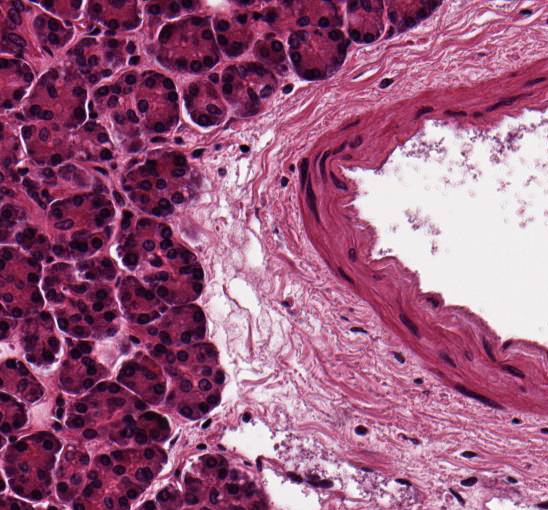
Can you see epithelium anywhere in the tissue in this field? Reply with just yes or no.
Yes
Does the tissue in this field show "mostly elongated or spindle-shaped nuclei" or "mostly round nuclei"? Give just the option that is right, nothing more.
Mostly round nuclei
